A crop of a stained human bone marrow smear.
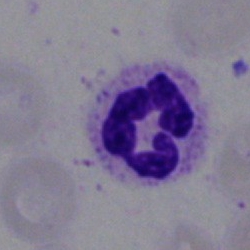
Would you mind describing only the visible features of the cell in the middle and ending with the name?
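Visible features begin with a round cell outline. The nucleus is divided into several lobes arranged in a ring around a pale central space, and no nucleoli are visible in it. Fine lilac granules fill the cytoplasm. This is a segmented neutrophil.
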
